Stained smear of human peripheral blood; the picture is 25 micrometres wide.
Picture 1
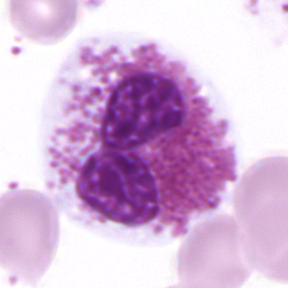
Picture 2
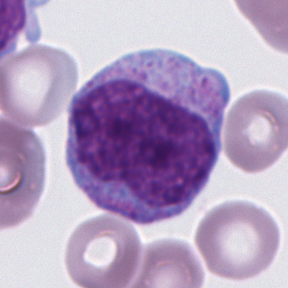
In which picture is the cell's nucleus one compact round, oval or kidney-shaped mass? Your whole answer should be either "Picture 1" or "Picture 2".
Picture 2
